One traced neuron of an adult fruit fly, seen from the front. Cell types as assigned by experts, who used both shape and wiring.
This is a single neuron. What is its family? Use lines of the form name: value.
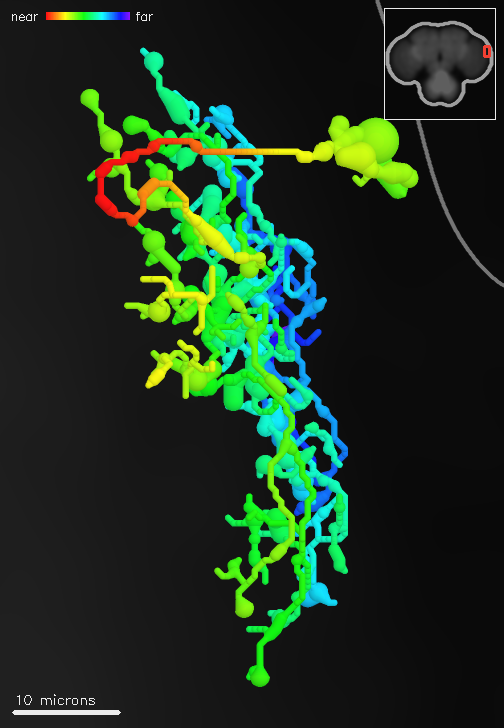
family: Dm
